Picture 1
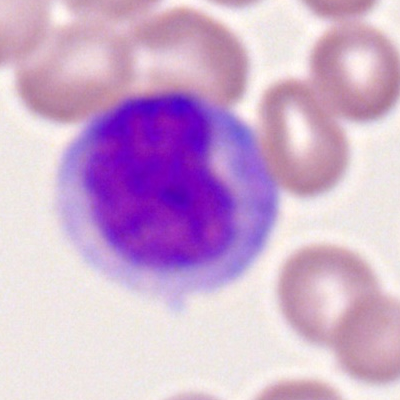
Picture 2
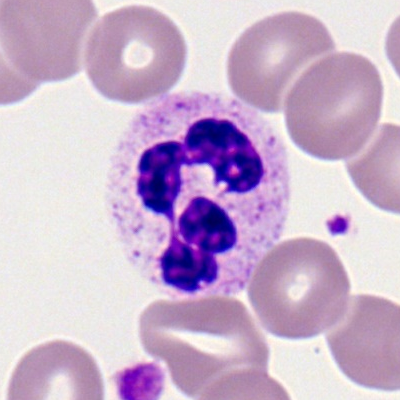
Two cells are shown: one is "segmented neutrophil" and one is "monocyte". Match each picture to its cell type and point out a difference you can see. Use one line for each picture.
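The cell in picture 1 is a monocyte. No distinct granules can be seen in the cytoplasm.
The cell in picture 2 is a segmented neutrophil. Fine purple granules are scattered throughout the cytoplasm.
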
